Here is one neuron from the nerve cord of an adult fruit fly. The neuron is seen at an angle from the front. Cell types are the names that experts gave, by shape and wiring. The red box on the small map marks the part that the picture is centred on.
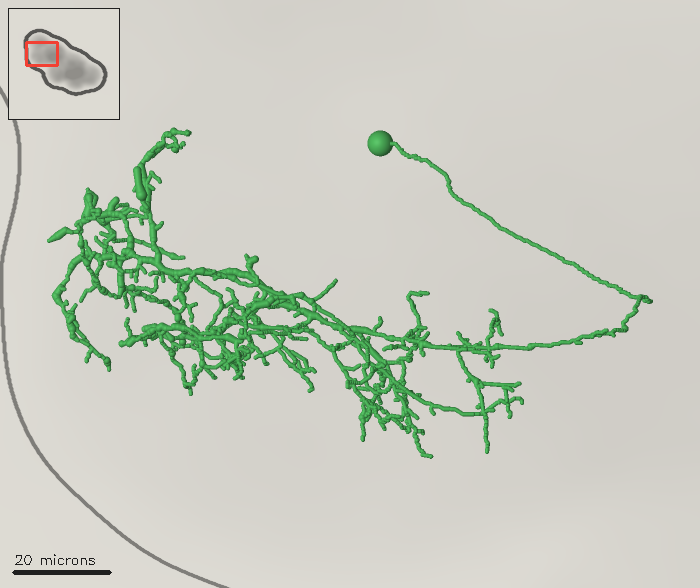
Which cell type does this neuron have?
IN12B023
